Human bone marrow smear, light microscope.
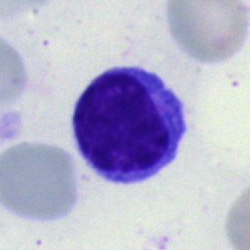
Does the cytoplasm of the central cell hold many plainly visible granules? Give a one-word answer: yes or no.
No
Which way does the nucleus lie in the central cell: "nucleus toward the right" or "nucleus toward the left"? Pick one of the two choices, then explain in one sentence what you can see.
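Nucleus toward the left. The cytoplasm is a thin crescent seen mainly along the right side.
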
